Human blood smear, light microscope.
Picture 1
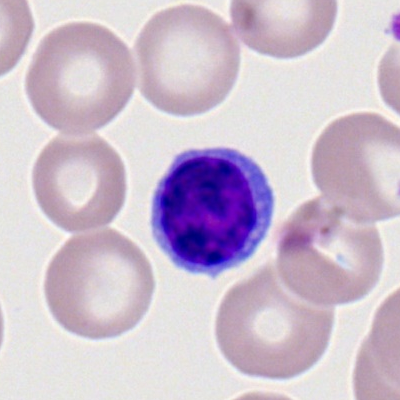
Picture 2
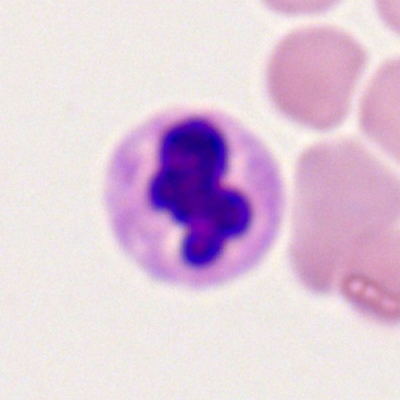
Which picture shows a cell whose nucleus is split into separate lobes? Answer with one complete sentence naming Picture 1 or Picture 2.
A lobed nucleus is found in the cell of picture 2.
